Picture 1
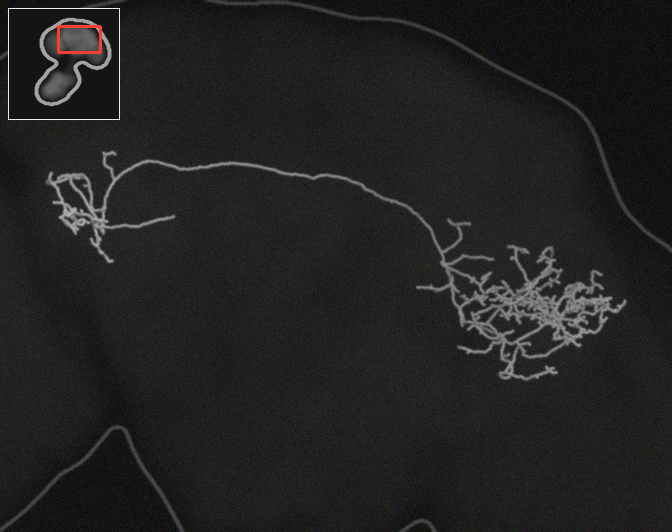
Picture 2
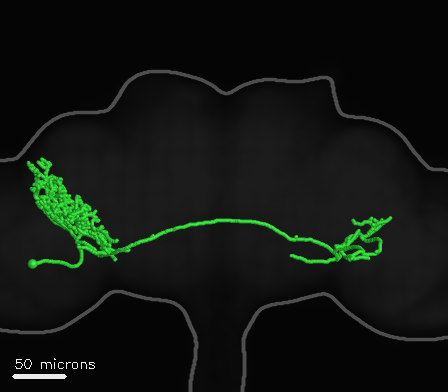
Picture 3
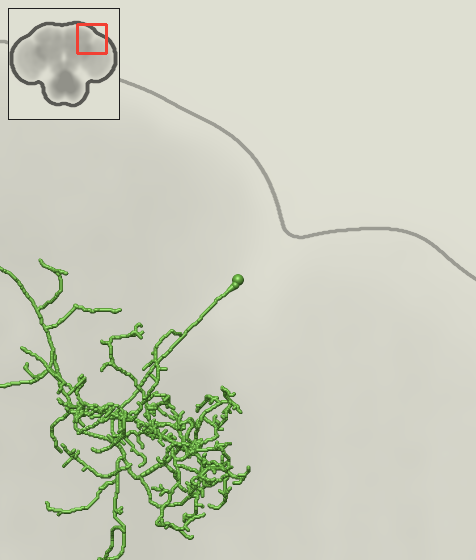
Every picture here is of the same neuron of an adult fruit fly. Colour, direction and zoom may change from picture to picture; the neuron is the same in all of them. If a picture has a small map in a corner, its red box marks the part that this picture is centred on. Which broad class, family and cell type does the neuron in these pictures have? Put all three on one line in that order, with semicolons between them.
central-brain intrinsic neuron; hemilineage VPNp&v1_posterior; PVLP109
